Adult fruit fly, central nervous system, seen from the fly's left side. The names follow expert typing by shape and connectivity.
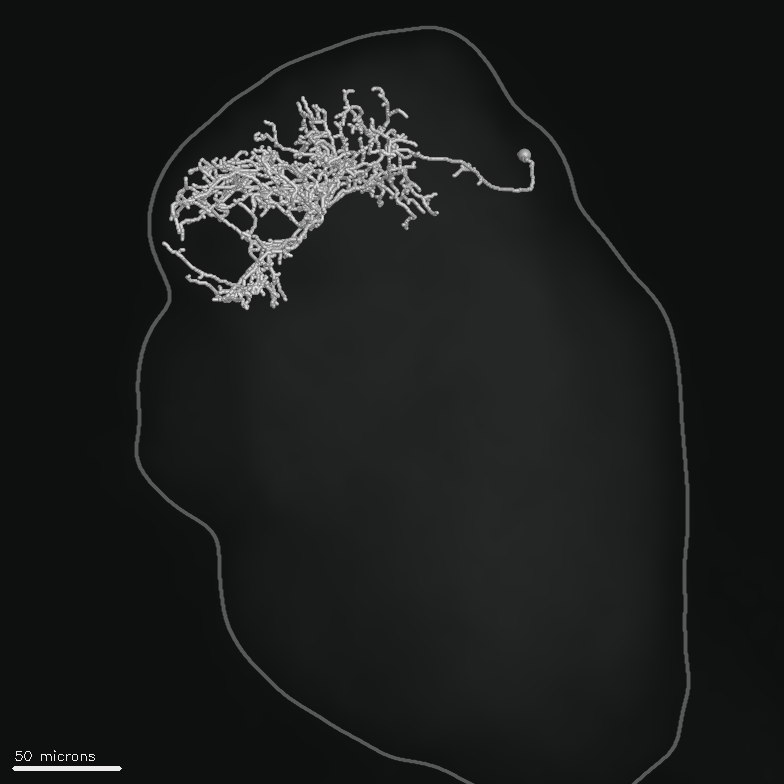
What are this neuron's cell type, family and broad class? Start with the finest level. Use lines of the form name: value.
cell type: SMP178
family: hemilineage DL1_dorsal
broad class: central-brain intrinsic neuron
